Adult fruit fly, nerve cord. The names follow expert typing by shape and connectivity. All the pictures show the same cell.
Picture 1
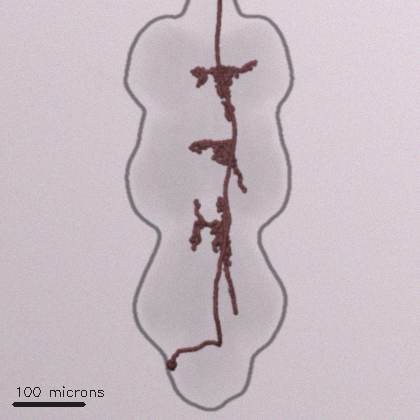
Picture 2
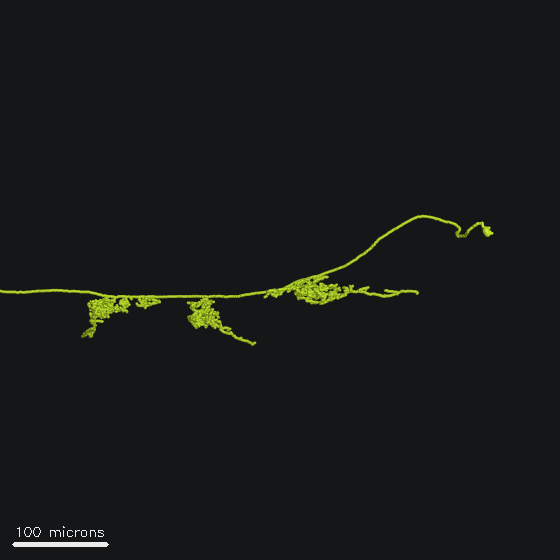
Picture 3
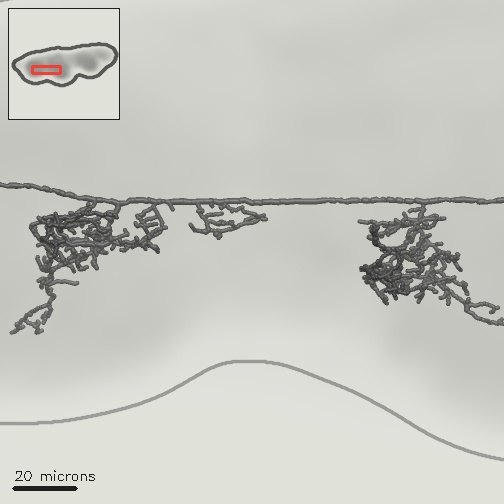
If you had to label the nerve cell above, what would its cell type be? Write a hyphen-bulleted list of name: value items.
- cell type: ANXXX120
